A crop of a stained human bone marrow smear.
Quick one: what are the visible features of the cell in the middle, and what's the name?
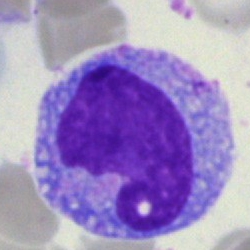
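Start with the nucleus: a notch-like indentation cuts into its lower-left side. Its chromatin stains deep purple and looks dense. Fine pinkish-violet granules are scattered through the cytoplasm, and within the nuclear indentation the cytoplasm forms a paler pinkish zone. This one is a monocyte.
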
